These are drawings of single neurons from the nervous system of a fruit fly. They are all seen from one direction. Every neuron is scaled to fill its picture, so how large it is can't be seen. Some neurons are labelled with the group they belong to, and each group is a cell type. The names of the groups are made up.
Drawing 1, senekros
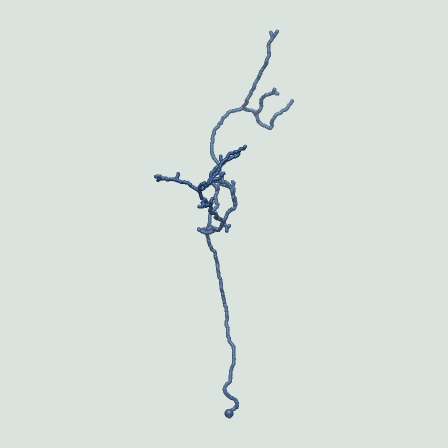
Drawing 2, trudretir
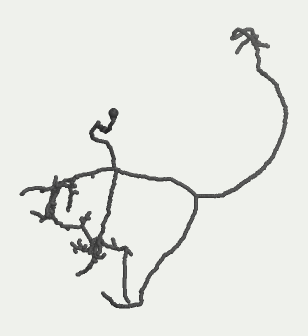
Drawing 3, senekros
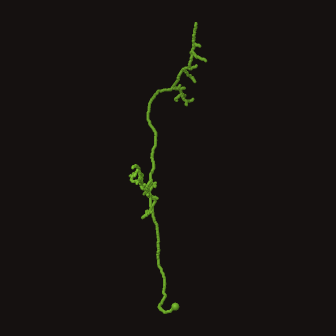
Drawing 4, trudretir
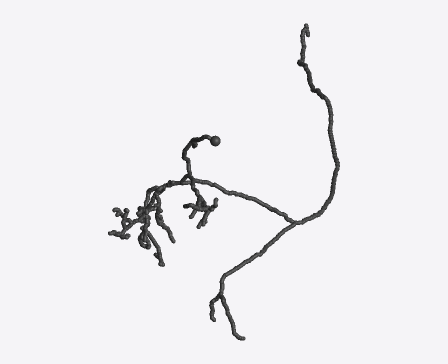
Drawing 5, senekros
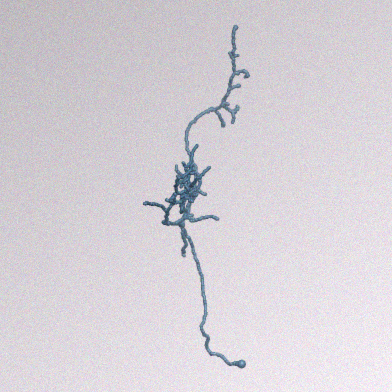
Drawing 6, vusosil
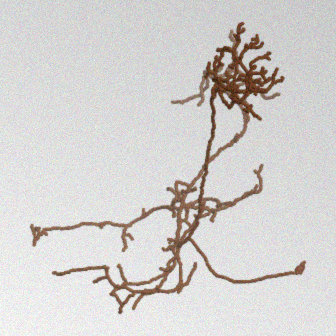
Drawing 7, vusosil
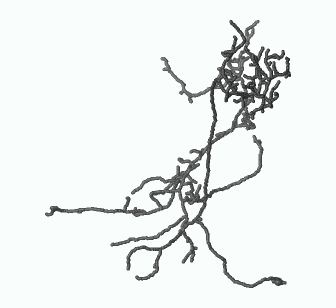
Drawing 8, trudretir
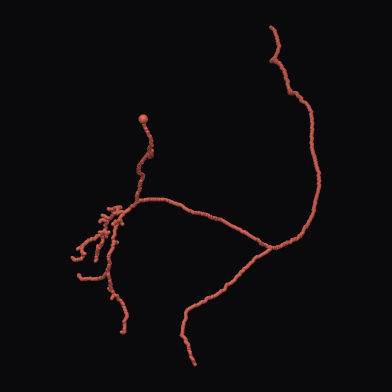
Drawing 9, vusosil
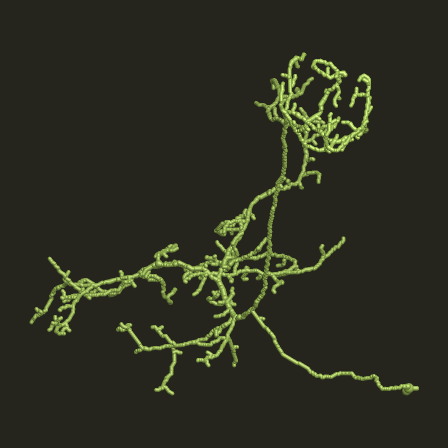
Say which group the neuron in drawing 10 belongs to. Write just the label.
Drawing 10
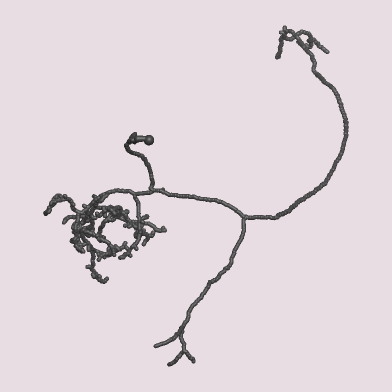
trudretir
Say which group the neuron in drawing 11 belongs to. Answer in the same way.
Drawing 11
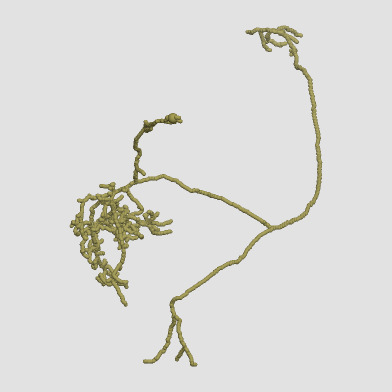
trudretir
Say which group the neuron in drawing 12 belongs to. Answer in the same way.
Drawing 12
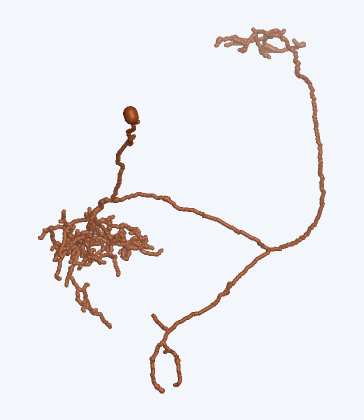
trudretir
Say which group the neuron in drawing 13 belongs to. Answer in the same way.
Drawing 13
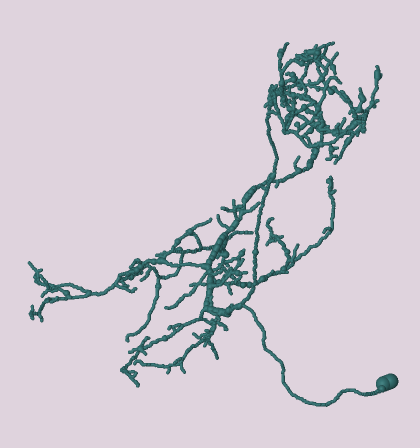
vusosil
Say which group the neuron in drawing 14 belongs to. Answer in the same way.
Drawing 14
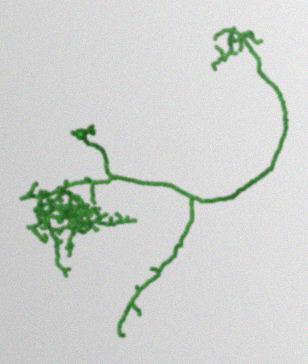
trudretir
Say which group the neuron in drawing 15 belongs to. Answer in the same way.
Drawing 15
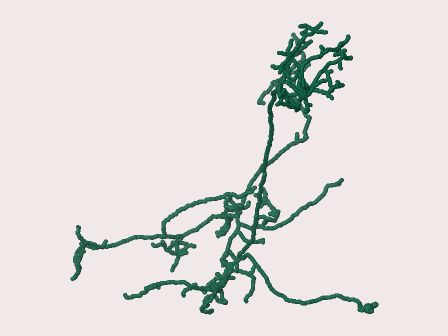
vusosil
